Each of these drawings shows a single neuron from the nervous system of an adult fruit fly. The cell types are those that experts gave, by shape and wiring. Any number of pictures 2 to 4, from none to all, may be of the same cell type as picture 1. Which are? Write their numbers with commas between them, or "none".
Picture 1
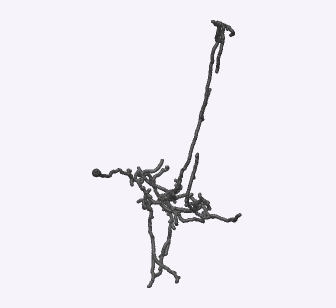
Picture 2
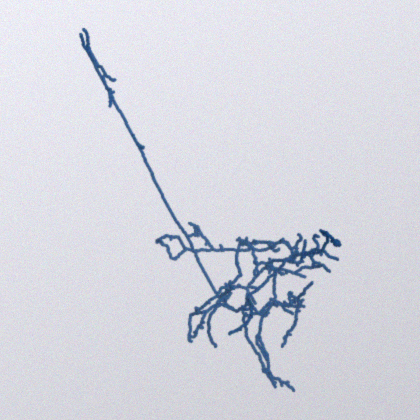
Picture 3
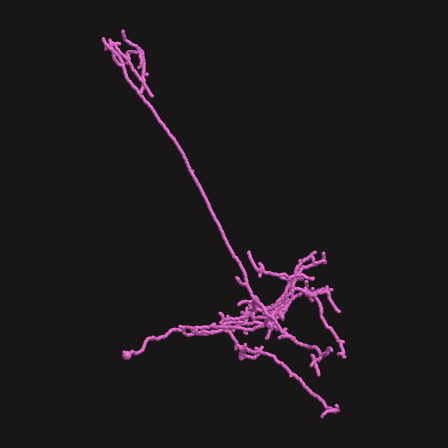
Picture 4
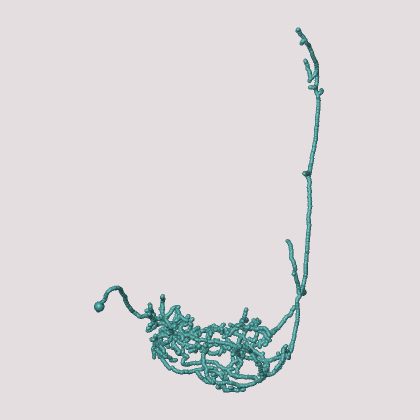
3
